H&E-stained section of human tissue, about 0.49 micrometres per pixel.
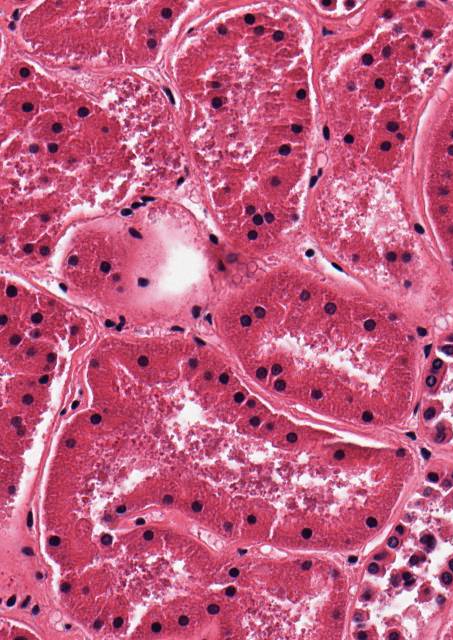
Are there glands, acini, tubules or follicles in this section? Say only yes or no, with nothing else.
Yes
